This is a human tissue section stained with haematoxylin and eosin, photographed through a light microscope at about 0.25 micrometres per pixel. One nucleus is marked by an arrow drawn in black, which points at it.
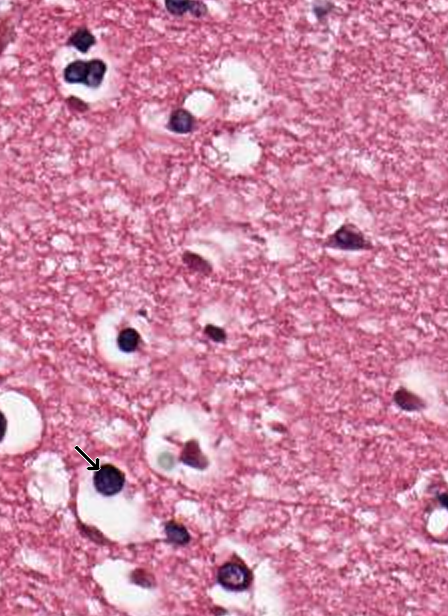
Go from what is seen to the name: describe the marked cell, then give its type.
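The nucleus sits inside a large, clear, unstained space, toward that space's upper edge rather than in its centre. It lies on its own in that pink background, with neighbouring cells nearby sitting in similar clear spaces. It is an oligodendrocyte.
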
